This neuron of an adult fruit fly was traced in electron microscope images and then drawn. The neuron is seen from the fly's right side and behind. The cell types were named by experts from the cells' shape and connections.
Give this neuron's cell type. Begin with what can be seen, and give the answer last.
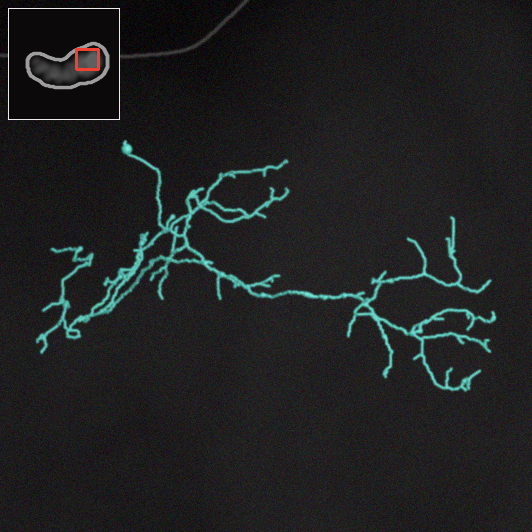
The cell body can be seen at the upper left of the picture. Dozens of branch ends can be seen. This is a visual projection neuron. Its cell type is LoVP24.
